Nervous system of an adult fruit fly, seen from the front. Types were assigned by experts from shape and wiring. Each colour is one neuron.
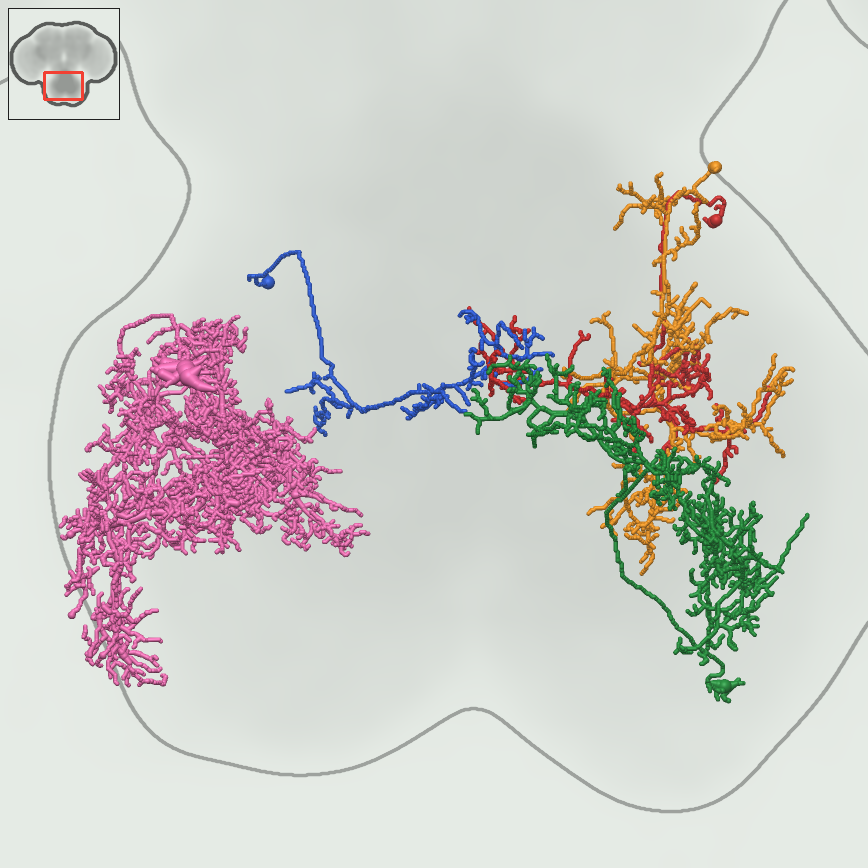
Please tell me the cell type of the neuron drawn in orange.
IN19A104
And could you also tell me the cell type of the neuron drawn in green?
IN21A028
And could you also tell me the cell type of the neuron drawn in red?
IN19A100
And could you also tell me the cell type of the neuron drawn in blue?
IN19A117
